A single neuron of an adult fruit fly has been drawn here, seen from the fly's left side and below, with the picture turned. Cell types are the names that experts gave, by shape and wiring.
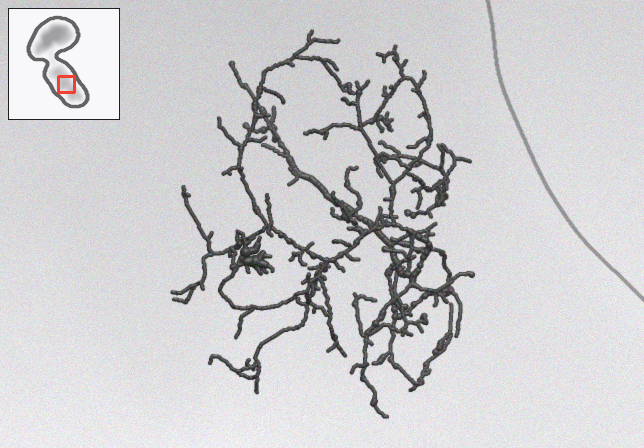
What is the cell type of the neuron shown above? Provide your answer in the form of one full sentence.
The cell type designation of this neuron is IN13A032.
